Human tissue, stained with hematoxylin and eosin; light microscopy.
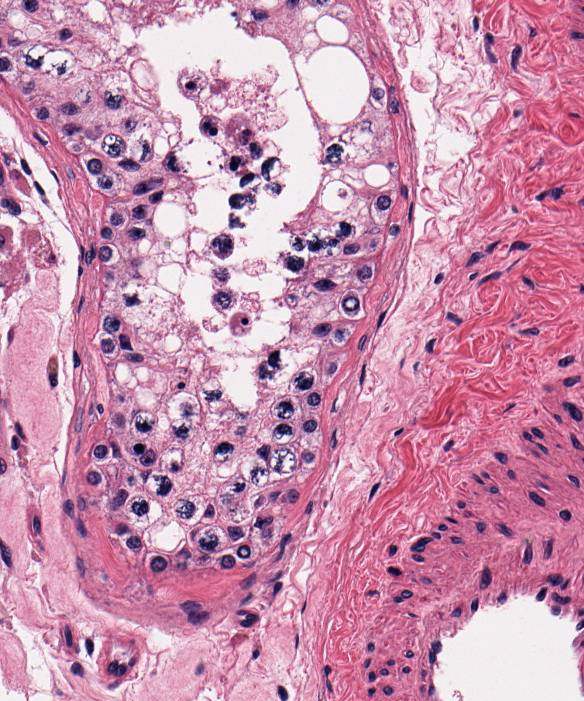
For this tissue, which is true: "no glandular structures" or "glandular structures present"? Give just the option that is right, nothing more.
Glandular structures present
